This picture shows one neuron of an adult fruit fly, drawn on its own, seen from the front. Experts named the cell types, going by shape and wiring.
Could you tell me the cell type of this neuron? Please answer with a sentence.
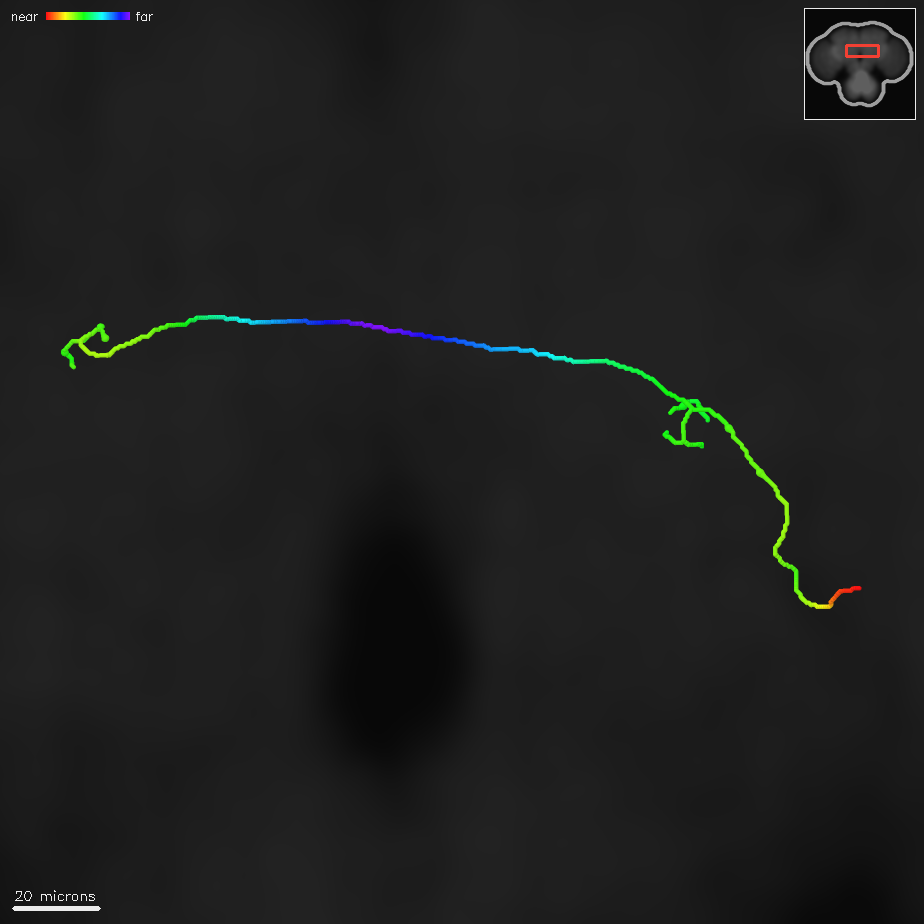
The cell type is ORN_DA3.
